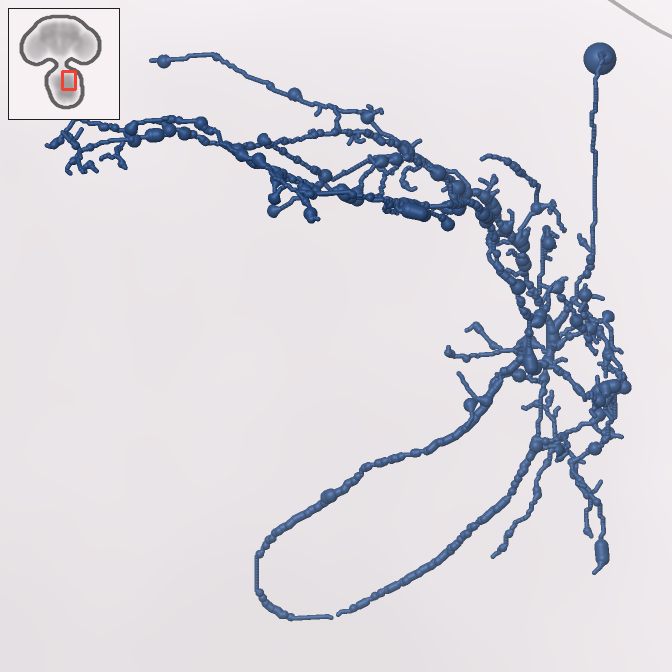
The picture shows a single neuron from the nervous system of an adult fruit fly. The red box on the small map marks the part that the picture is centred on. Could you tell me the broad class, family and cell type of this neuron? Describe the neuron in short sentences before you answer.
Its cell body lies at the upper right of the picture. The picture shows dozens of branch ends. This is a nerve-cord intrinsic neuron. The family is hemilineage 17A. It is of cell type IN17A085.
